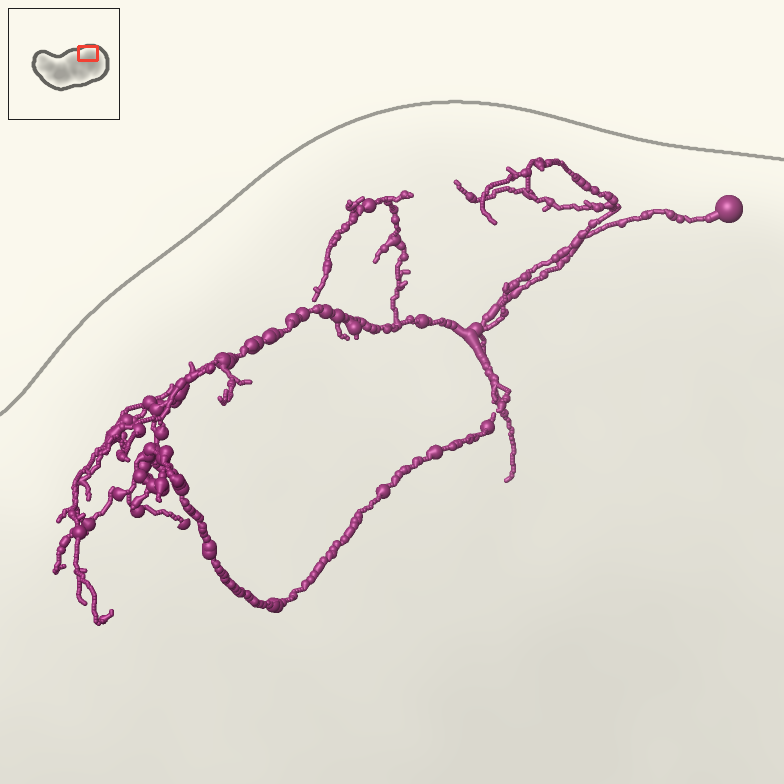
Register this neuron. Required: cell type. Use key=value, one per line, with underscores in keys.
cell_type=CB4091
